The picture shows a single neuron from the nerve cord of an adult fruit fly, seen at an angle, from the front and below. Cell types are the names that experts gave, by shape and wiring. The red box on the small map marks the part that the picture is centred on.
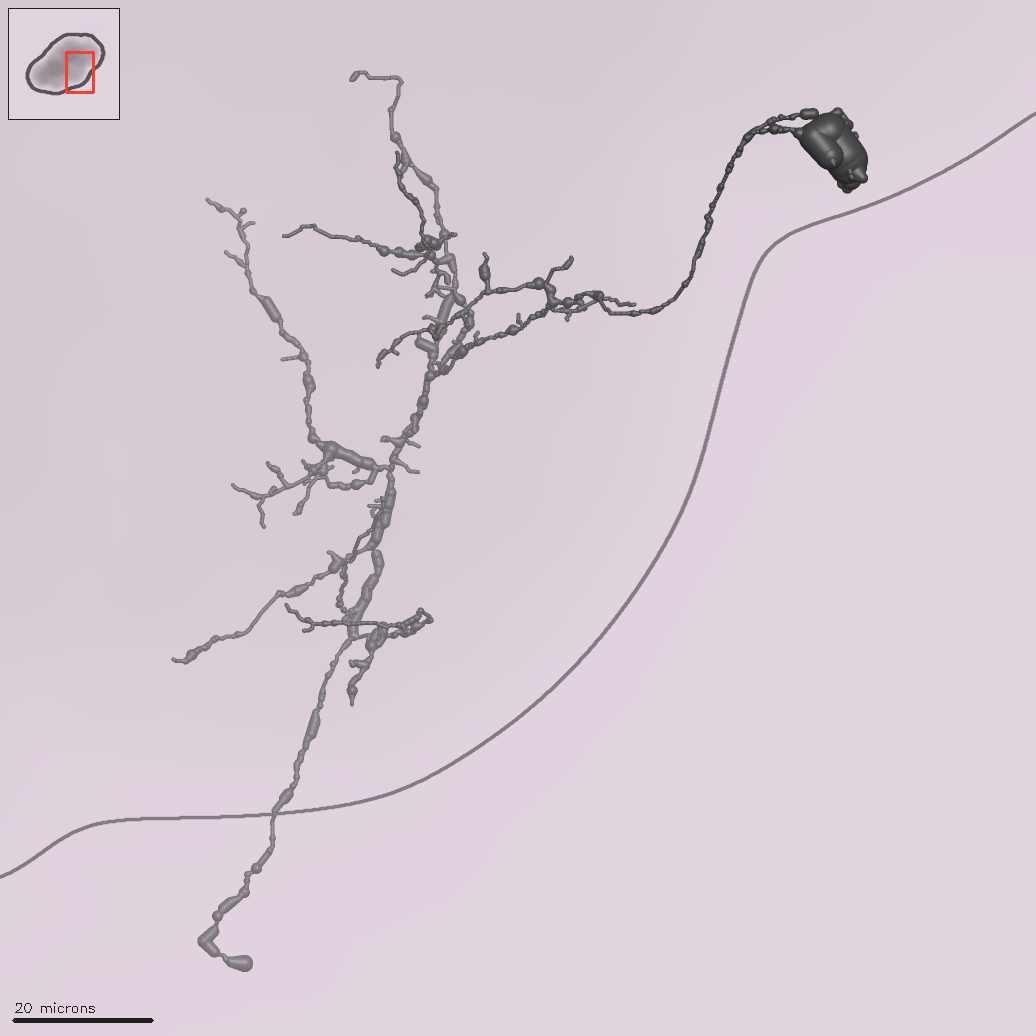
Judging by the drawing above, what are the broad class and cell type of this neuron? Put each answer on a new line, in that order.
motor neuron of the nerve cord
Acc. tr flexor MN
